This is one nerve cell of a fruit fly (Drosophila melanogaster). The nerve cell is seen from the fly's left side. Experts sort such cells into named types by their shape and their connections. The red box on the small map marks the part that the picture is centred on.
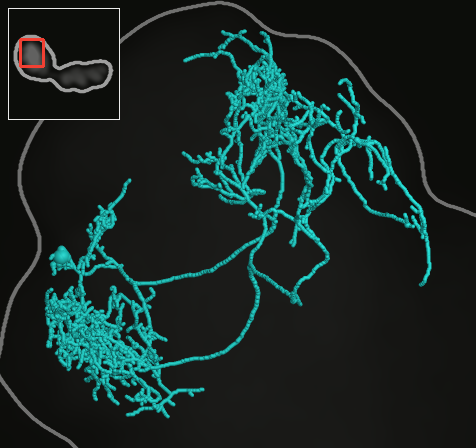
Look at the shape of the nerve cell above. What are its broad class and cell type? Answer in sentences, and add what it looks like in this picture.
Its broad class is central-brain intrinsic neuron. The cell type is AVLP594. Its cell body lies on the left of the picture. The picture shows dozens of branch ends.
